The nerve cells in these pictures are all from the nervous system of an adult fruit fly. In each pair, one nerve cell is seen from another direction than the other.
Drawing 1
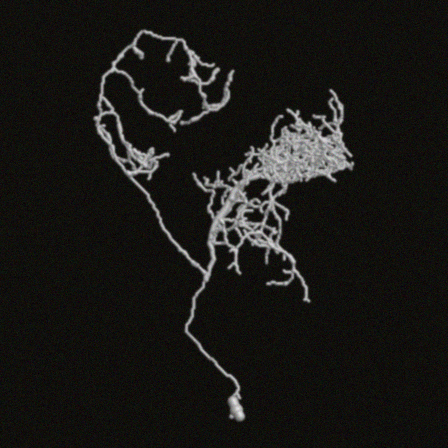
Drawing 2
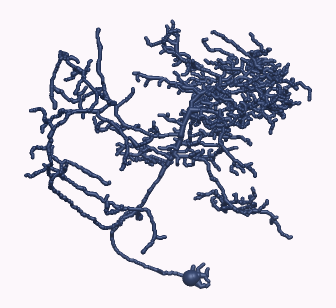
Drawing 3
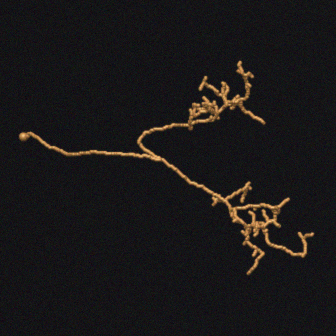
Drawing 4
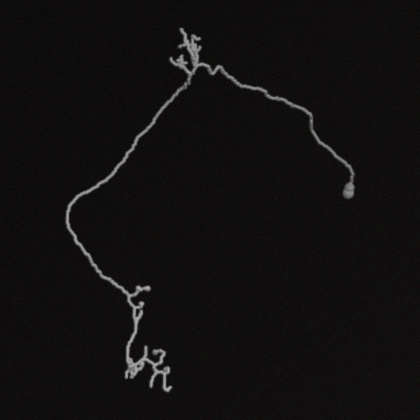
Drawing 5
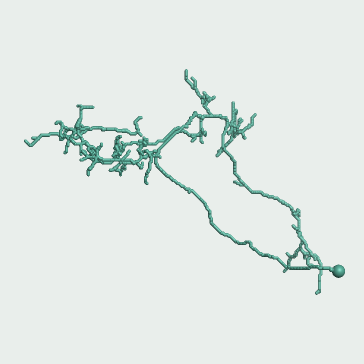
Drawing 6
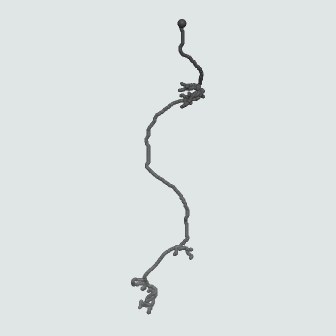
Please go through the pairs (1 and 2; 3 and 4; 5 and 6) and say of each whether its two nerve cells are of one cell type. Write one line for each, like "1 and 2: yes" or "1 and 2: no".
1 and 2: yes
3 and 4: no
5 and 6: no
